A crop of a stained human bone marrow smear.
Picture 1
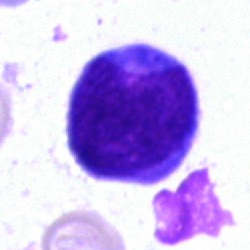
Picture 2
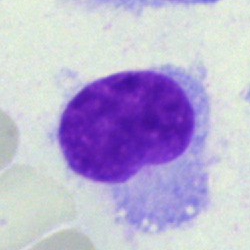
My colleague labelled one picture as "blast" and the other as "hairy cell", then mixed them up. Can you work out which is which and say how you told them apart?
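The blast is in picture 1 and the hairy cell in picture 2. In picture 1 the blast has a round outline with a smooth edge and no projections or blebs on its surface. Its cytoplasm is only a thin deep blue rim around the nucleus.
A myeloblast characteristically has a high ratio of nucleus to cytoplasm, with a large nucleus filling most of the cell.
The chromatin stains dark purple across the whole nucleus, and the cytoplasm contains neither granules nor vacuoles. The hairy cell in picture 2 differs first in outline, which is irregular and frayed rather than smooth. Its nucleus lies toward the upper left part of the cell, and its pale grey-blue cytoplasm is widest below and to the right of the nucleus.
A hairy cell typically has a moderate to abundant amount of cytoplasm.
Unlike picture 1, picture 2 shows a few small clear vacuoles near the lower edge of the cytoplasm. Pale red cells lie at the left edge of picture 2.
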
